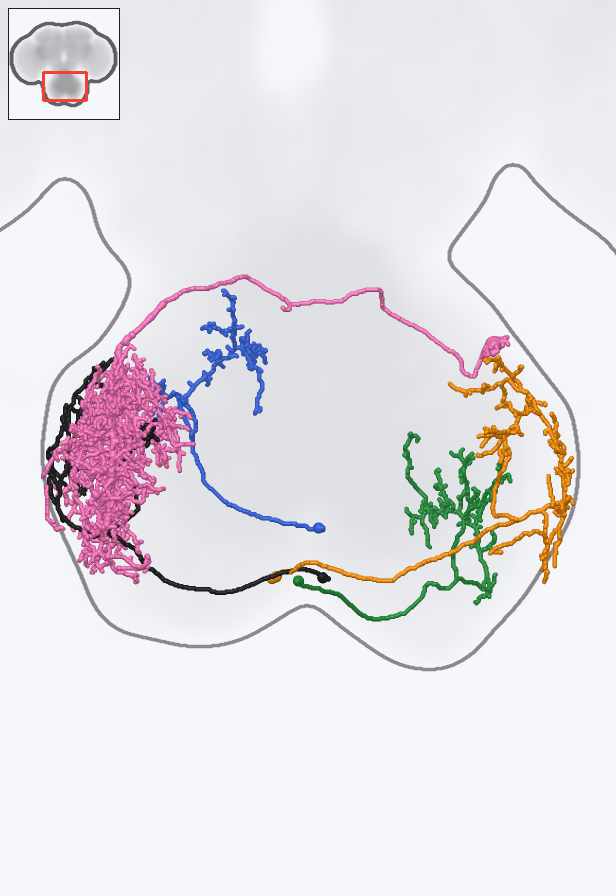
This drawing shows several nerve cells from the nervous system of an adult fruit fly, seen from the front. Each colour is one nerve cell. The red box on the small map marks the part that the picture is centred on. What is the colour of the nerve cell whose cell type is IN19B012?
pink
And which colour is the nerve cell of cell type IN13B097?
green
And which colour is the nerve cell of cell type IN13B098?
blue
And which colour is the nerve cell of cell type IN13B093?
black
